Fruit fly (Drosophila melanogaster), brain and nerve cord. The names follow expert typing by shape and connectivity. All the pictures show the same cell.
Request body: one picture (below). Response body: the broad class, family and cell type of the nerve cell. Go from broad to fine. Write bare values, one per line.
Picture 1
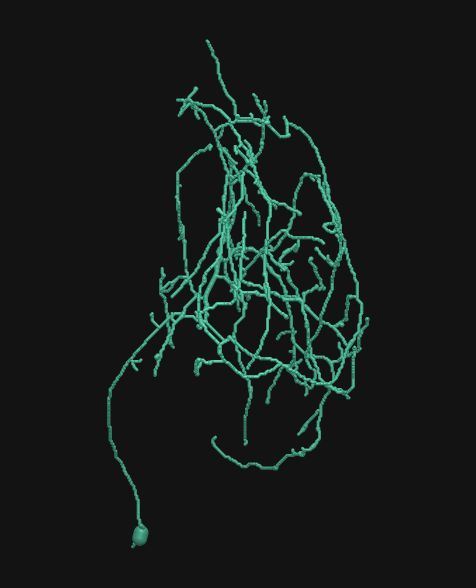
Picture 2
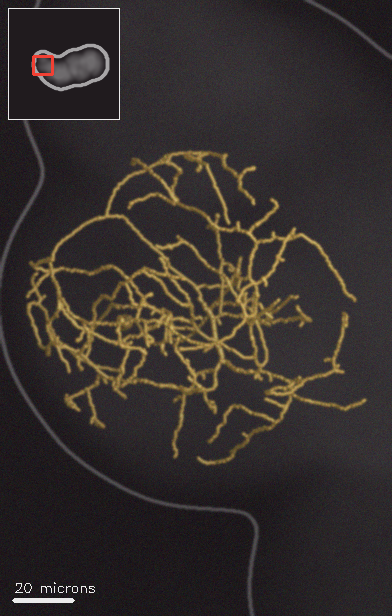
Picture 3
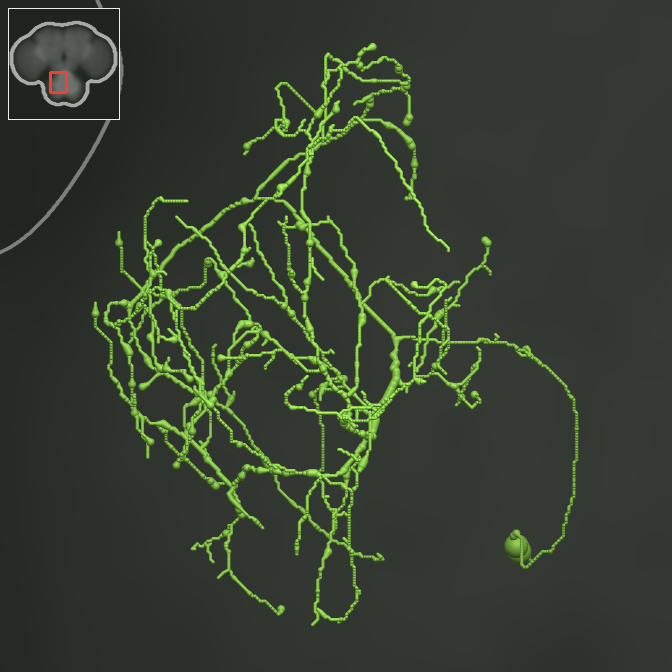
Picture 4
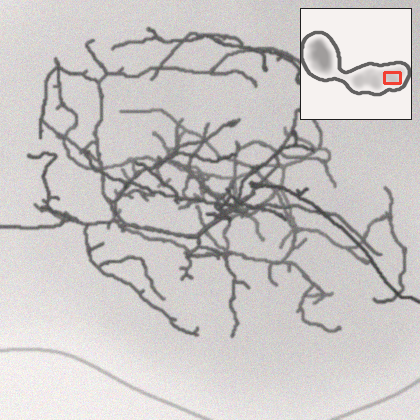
nerve-cord intrinsic neuron
hemilineage 04B
IN04B025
